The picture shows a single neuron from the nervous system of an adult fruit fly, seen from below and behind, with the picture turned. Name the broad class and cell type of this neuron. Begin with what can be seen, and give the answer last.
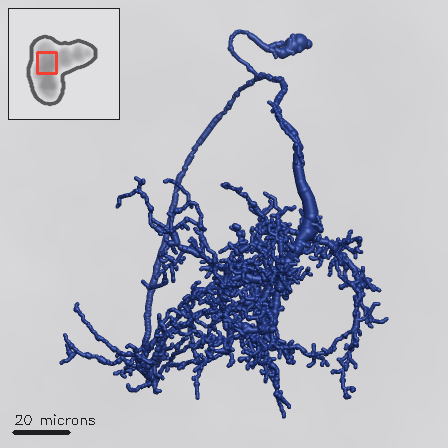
By the scale bar it is about 140 microns tall in this view. As drawn here it is about as wide as it is tall. Its broad class is central-brain intrinsic neuron. The cell type is PLP034.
